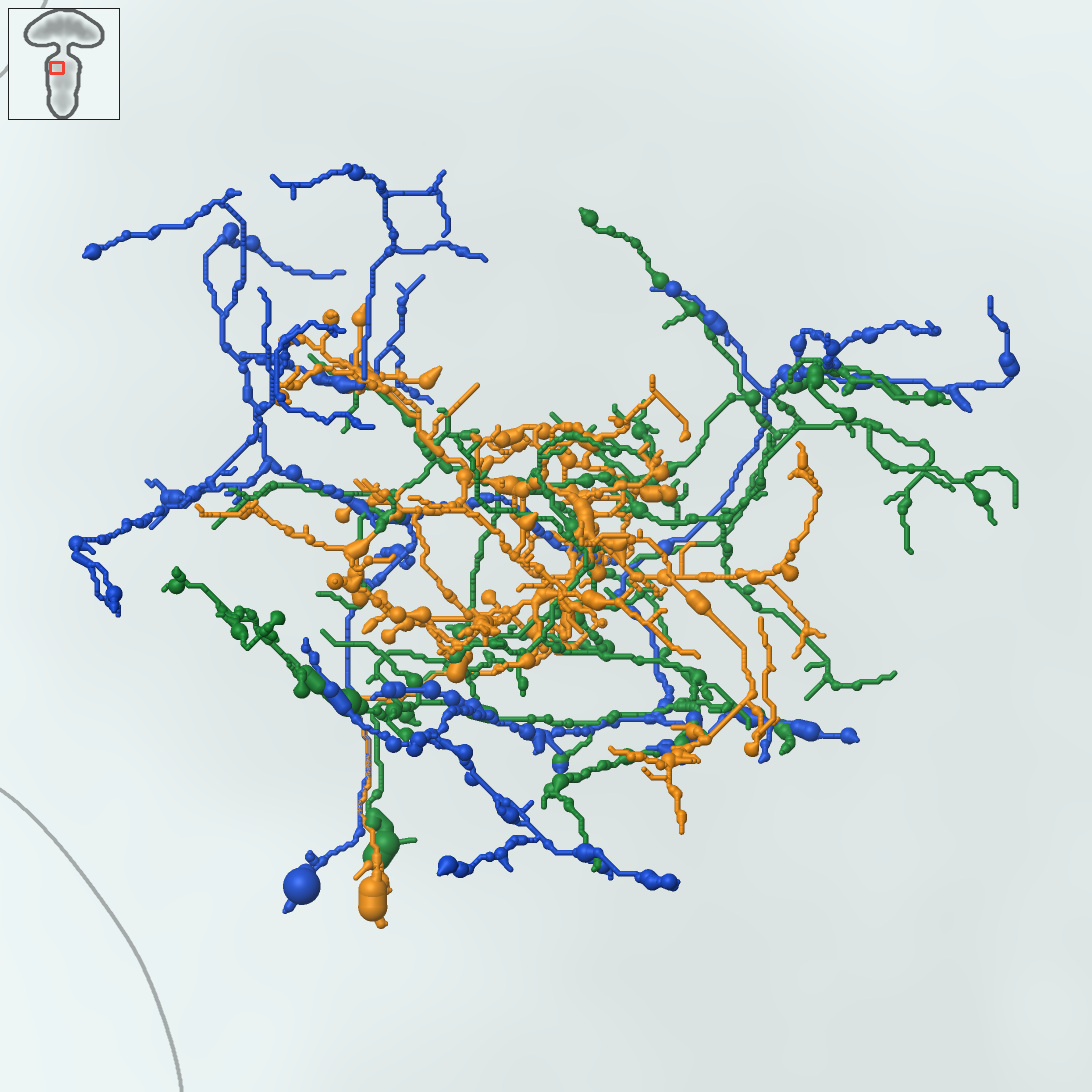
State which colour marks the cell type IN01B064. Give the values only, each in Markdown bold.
**green**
